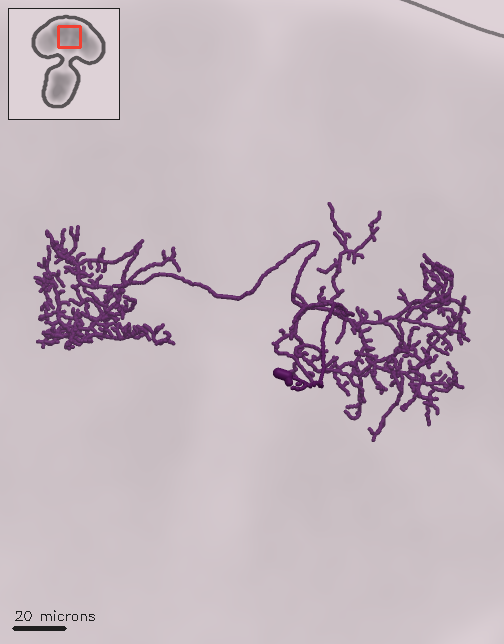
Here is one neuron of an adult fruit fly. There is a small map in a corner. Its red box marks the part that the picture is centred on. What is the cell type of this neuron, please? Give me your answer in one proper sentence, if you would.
The cell type name LAL171 applies to this neuron.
